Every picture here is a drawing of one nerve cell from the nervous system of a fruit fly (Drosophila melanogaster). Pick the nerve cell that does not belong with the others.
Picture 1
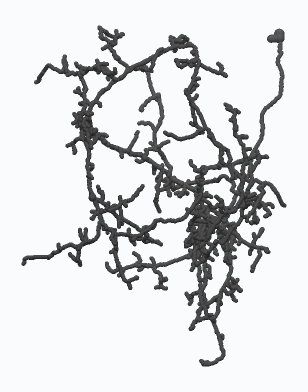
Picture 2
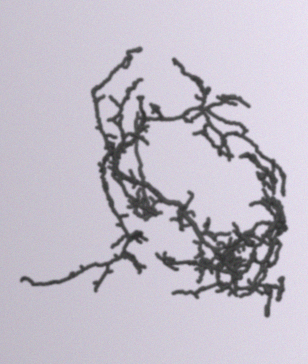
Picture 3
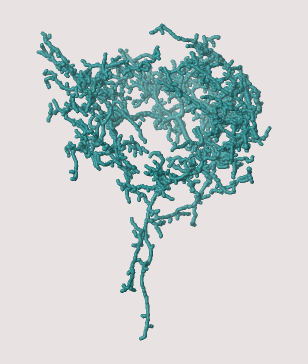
Picture 3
